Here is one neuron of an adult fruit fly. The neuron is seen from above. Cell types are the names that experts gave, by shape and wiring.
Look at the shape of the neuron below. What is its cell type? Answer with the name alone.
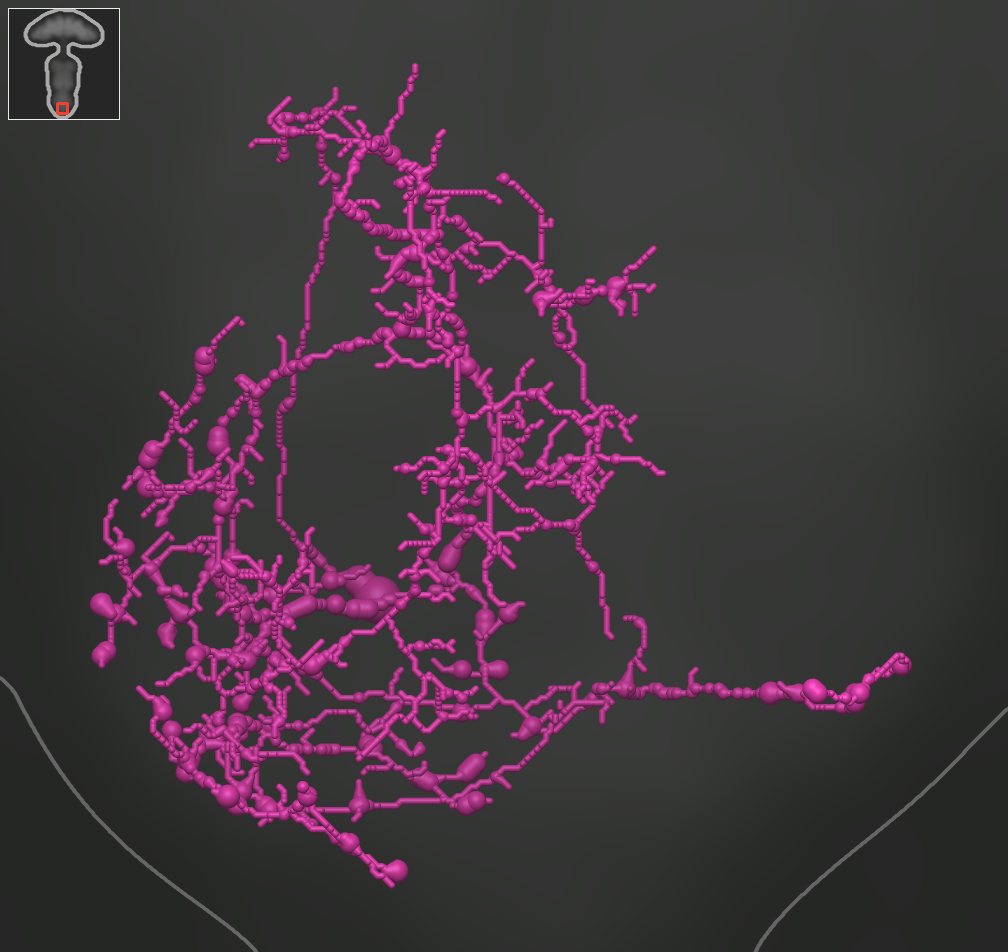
INXXX474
